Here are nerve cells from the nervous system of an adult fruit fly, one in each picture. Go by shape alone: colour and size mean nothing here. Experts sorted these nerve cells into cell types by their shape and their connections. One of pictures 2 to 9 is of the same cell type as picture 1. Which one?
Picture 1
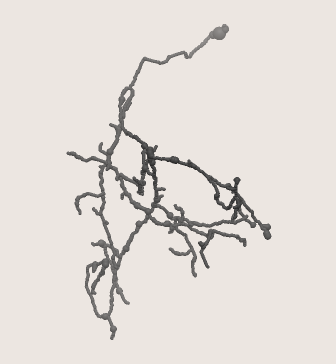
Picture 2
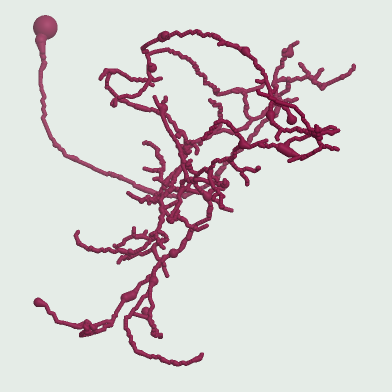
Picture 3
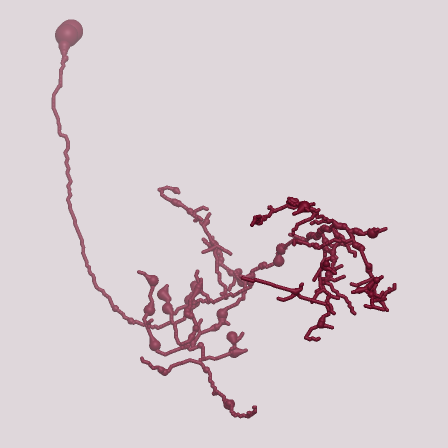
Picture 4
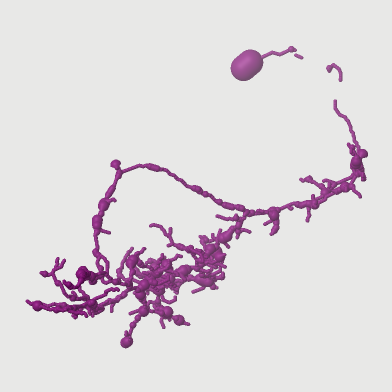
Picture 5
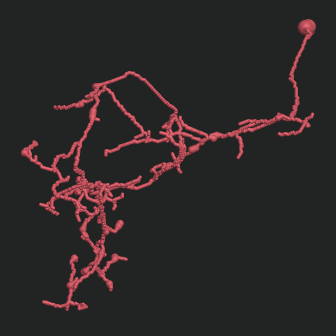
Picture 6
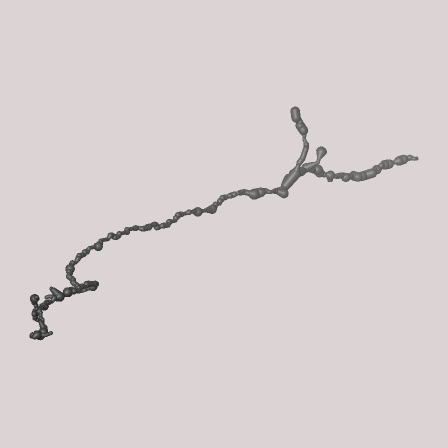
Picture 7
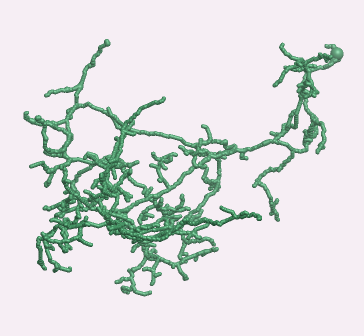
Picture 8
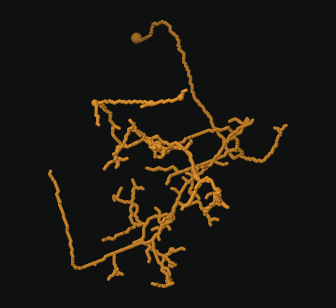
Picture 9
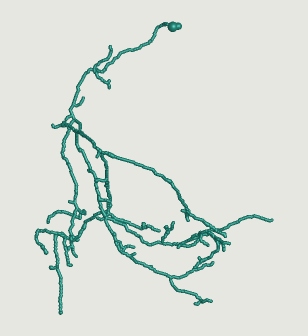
Picture 8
